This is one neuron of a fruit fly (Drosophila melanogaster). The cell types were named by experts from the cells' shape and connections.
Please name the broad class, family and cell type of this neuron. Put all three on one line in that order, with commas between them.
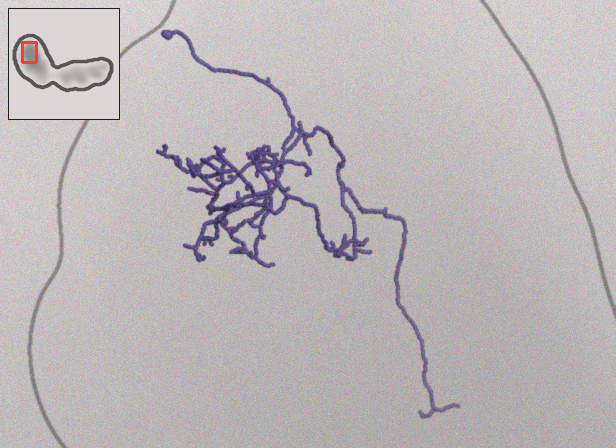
central-brain intrinsic neuron, hemilineage VLPd1, AVLP051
